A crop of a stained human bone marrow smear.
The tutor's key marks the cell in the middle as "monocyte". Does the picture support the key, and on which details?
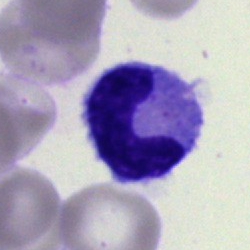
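A small pale bulge projects from the upper right edge of a roughly round cell. The nucleus is curved into a C shape whose hollow opens toward the right, and no nucleoli are visible in it. Its chromatin stains dark purple and appears dense and clumped.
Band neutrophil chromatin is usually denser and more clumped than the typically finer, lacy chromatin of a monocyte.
This feature therefore goes with band neutrophil and against monocyte. Pale lilac cytoplasm fills the hollow of the nucleus on the right side of the cell.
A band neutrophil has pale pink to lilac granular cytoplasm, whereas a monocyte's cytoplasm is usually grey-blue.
The cytoplasm colour likewise goes with band neutrophil, not with monocyte. The name monocyte does not fit; the cell is a band neutrophil.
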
